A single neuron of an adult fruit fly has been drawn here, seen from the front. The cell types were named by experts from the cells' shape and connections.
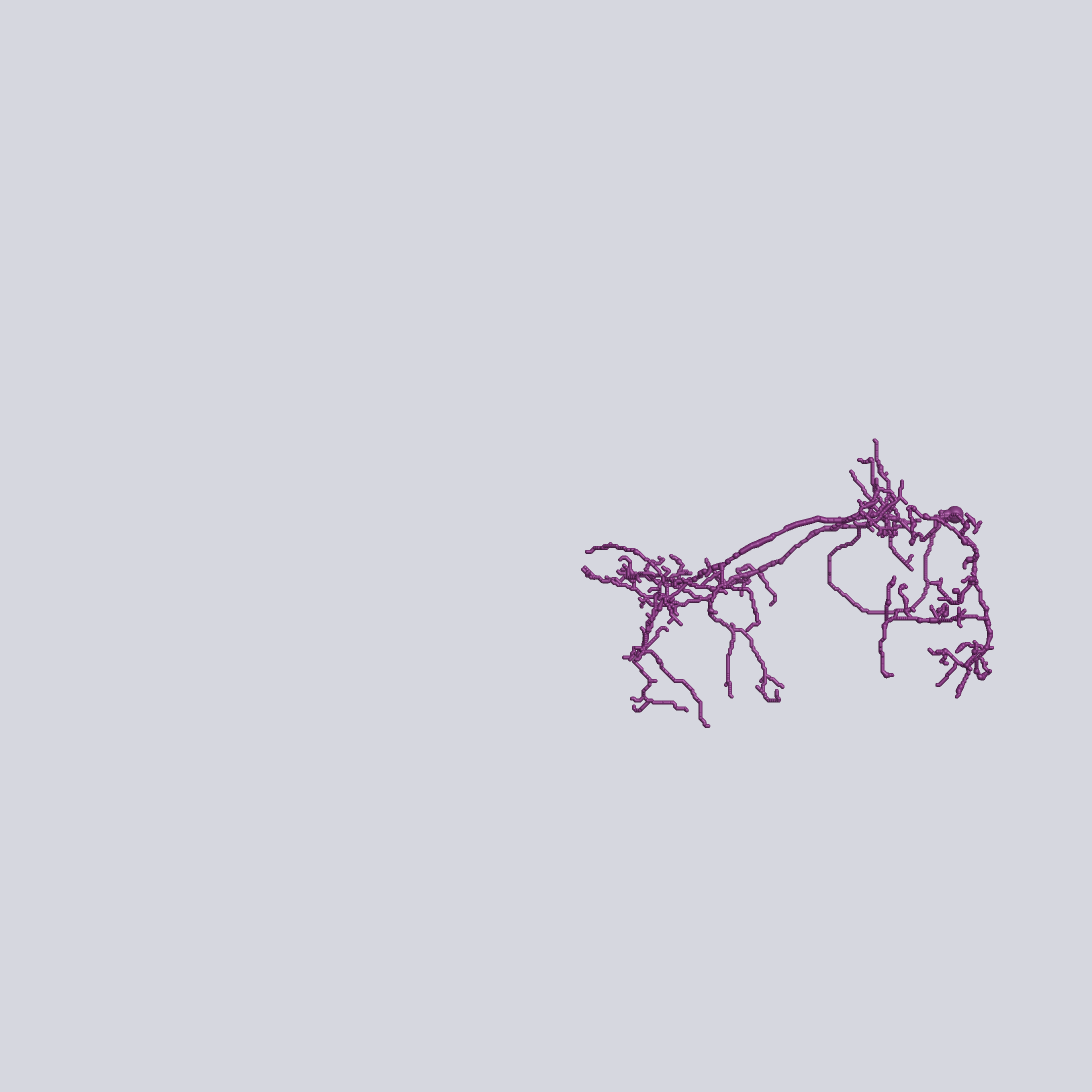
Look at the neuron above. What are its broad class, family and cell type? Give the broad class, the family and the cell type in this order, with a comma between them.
nerve-cord intrinsic neuron, hemilineage 03A, IN03A069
